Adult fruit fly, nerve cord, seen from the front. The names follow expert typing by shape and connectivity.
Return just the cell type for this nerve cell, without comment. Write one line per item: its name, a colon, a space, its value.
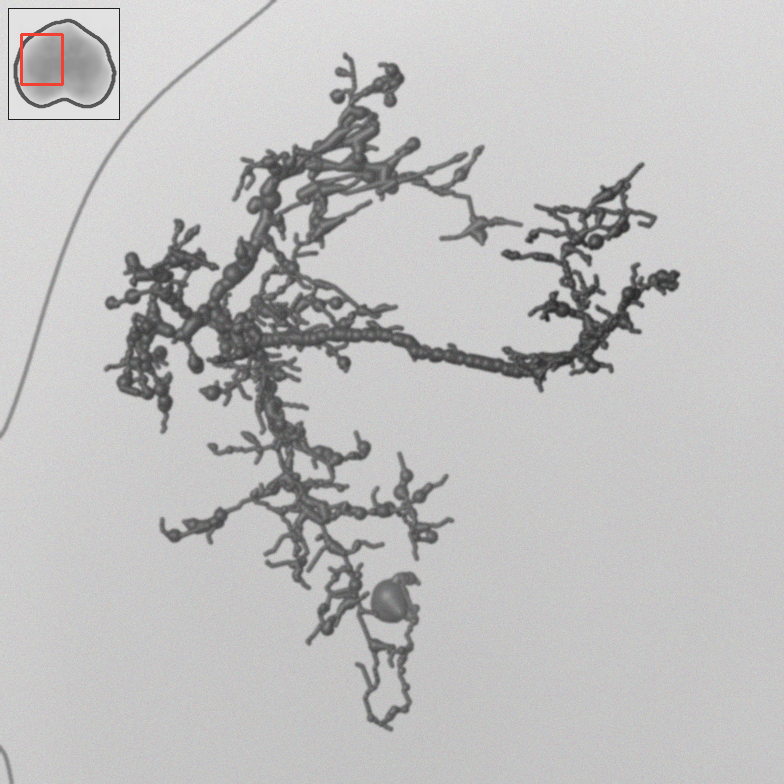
cell type: IN13A018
